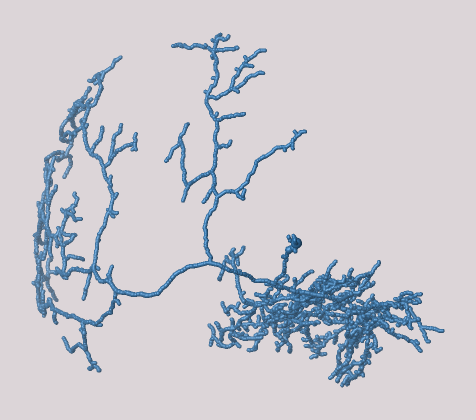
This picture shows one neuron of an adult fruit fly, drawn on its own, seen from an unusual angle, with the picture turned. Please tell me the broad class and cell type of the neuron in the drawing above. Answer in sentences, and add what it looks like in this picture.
This is a visual centrifugal neuron. It is of cell type aMe30. The picture shows dozens of branch ends. As drawn here it is about as wide as it is tall.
